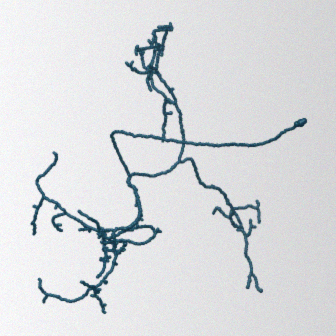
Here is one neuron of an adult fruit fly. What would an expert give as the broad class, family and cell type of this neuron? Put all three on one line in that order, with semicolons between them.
central-brain intrinsic neuron; hemilineage PSa1; CL121_a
